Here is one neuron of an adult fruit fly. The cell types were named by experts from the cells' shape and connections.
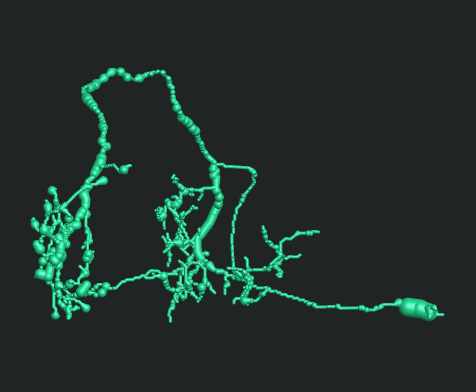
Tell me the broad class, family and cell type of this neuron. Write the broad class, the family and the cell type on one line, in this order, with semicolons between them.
central-brain intrinsic neuron; hemilineage ALv2; v2LN4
